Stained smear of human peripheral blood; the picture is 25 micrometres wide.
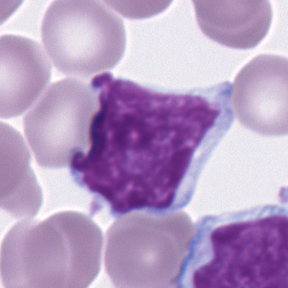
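Typical lymphocyte in a stained smear of human peripheral blood under the light microscope. The central cell has an angular, irregular outline and an irregular, angular nucleus. The edge of its cytoplasm is a deeper blue than the inner part, and no granules are seen in the cytoplasm.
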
